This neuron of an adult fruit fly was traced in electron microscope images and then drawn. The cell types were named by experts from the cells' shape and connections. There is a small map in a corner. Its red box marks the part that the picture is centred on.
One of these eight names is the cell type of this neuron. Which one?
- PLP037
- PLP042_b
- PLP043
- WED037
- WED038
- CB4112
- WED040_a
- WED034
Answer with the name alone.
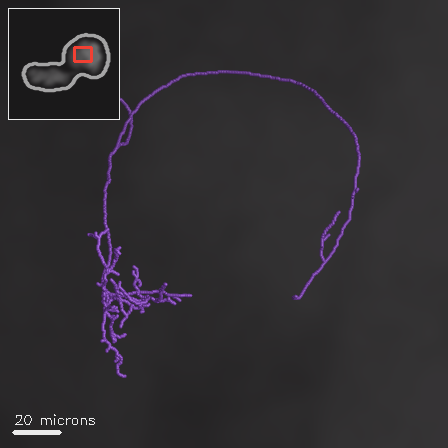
WED038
